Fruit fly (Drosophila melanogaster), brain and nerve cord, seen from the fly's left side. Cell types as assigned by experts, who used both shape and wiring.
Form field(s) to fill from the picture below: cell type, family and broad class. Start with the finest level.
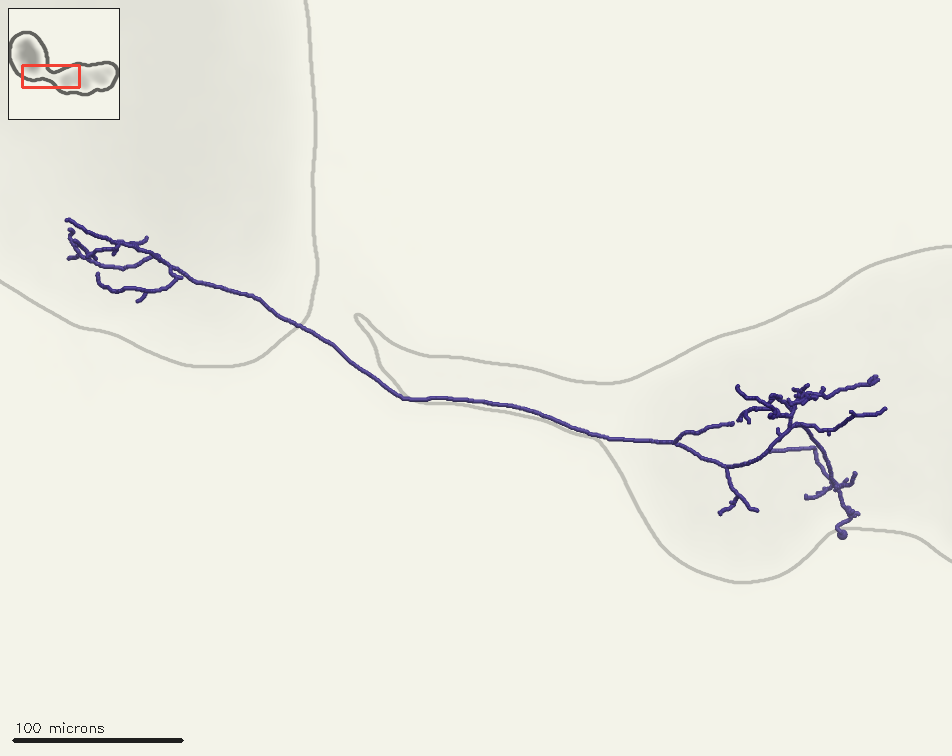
AN12B080; hemilineage 12B; ascending neuron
